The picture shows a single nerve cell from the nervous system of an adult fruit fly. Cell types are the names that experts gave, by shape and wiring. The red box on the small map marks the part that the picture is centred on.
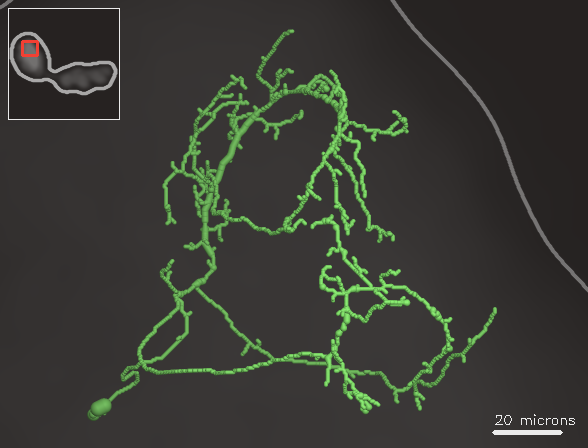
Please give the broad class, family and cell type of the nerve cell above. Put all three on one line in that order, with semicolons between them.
central-brain intrinsic neuron; hemilineage SLPa&l1_anterior; CL090_c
